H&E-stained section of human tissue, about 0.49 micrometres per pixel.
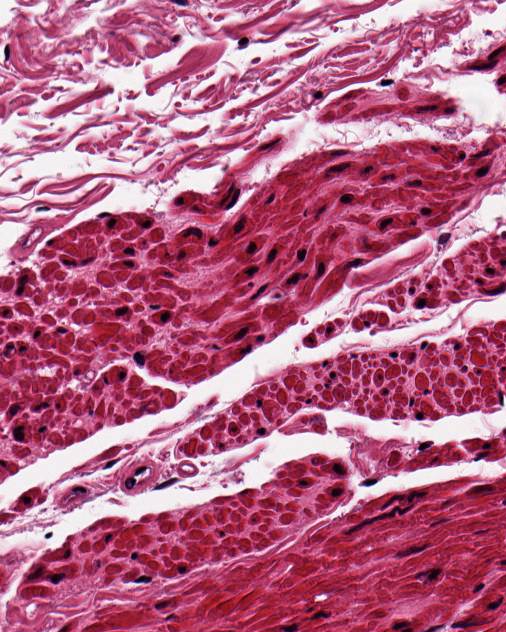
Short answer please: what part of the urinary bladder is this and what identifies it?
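What this field shows is smooth muscle. As to arrangement, the bundles run diagonally from lower left toward upper right. As to cells, in the upper central bundle they are cut lengthwise, with elongated nuclei. As to staining, the cytoplasm is deep red-pink, darker than the nearby connective tissue.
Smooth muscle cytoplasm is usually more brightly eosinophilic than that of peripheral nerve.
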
